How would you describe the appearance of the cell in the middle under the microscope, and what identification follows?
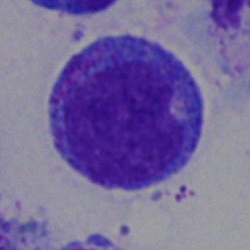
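Outline round and smooth. Cytoplasm only a thin rim around the nucleus. Chromatin fine and evenly granular, not coarsely clumped. No contact with any neighbouring cell. Identification: blast.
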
